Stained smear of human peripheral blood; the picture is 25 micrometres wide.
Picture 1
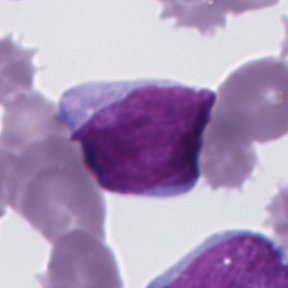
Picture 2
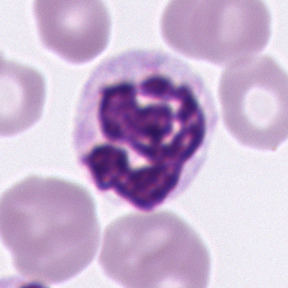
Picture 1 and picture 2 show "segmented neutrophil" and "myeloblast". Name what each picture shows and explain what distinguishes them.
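Picture 1: myeloblast. Picture 2: segmented neutrophil.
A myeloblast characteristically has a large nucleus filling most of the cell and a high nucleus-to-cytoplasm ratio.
Nucleus, picture 1: about 13 by 9 micrometres, in a cell about 14 by 11 micrometres. Nucleus, picture 2: about 12 by 10 micrometres, divided into several connected lobes curled into a loop; chromatin coarsely clumped, dark purple; no nucleoli.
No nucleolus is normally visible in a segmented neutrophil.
Cytoplasm, picture 1: pale greyish-blue, lying mainly as a wedge at the upper left of the nucleus; no granules; no vacuoles. Cytoplasm, picture 2: pale lilac-pink, holding fine, faint violet-pink granules; no vacuoles.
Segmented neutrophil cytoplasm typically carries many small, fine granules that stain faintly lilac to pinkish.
Outline, picture 1: angular, with fairly straight sides and distinct corners; red cells press against it on left and right.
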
